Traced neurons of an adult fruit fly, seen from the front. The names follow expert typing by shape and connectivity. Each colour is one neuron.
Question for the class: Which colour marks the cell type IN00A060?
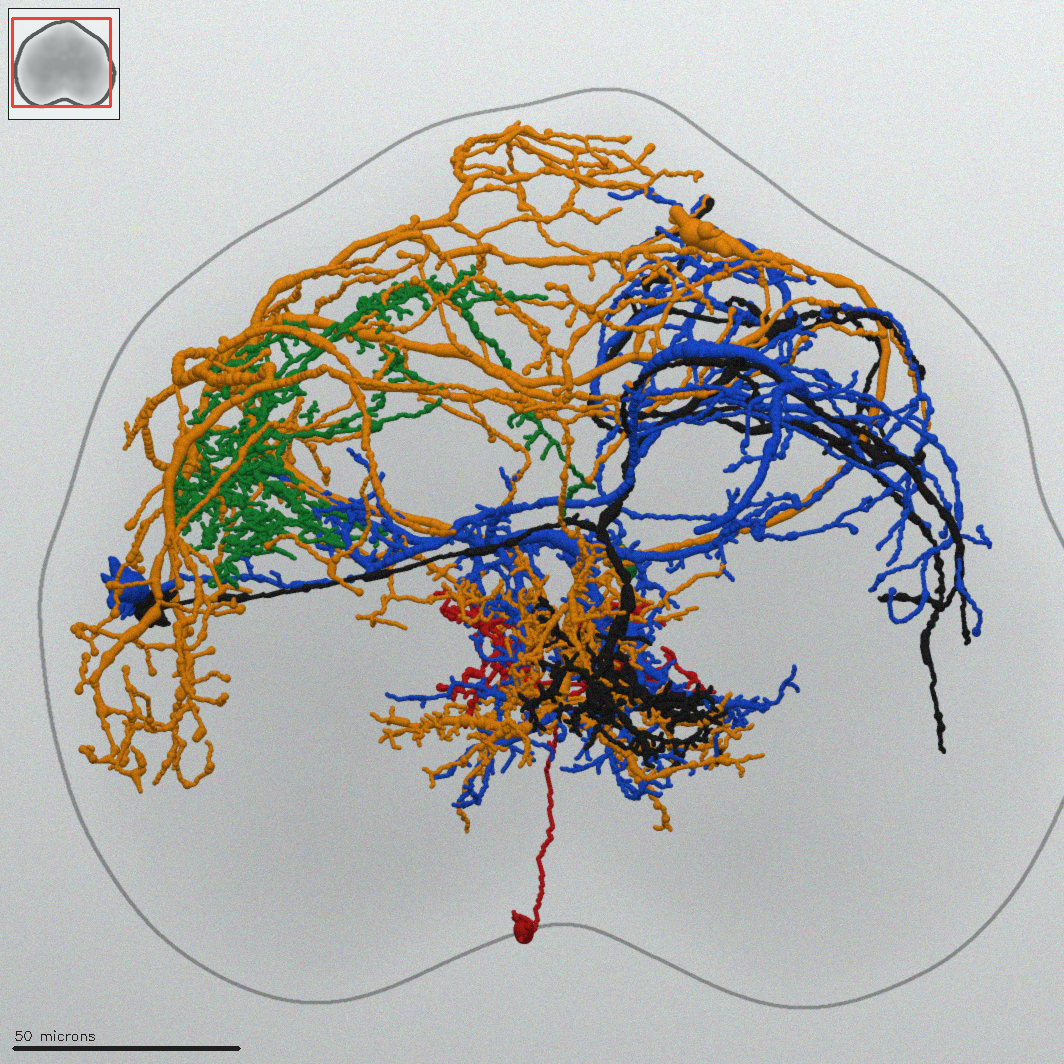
red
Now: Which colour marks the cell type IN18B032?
black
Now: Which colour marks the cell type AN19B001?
orange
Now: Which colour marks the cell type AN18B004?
blue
